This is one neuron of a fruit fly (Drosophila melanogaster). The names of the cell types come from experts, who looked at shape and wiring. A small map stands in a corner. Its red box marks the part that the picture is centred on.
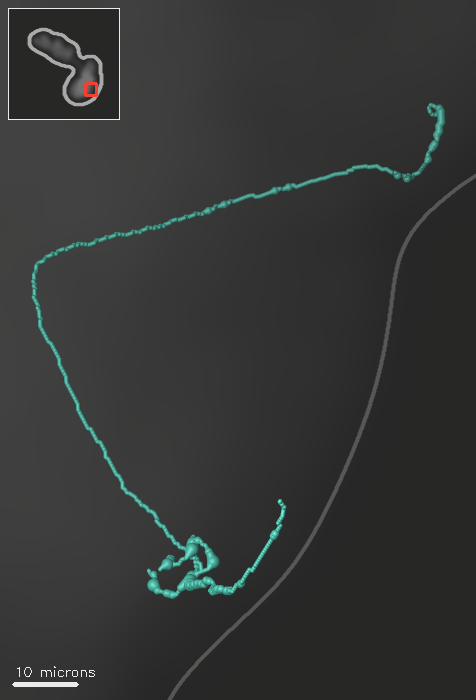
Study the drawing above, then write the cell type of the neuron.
ORN_DA4m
